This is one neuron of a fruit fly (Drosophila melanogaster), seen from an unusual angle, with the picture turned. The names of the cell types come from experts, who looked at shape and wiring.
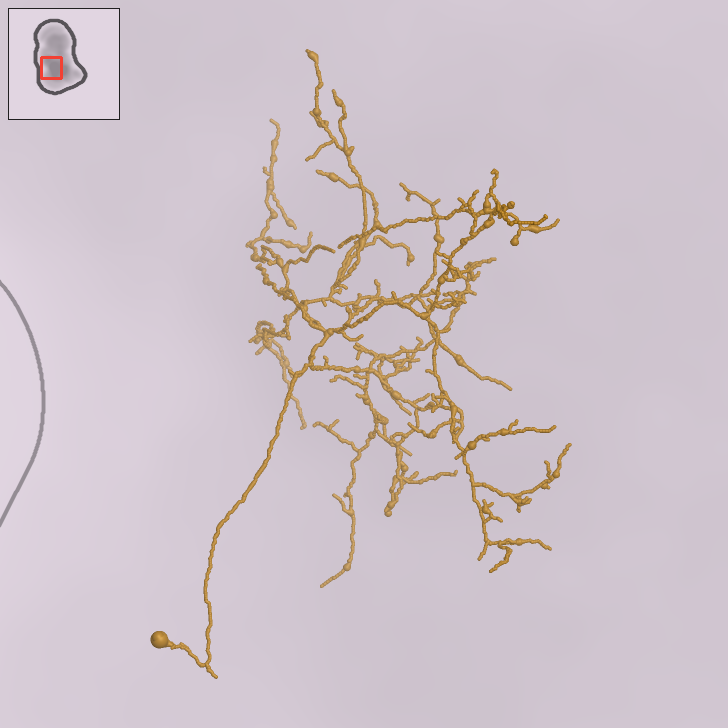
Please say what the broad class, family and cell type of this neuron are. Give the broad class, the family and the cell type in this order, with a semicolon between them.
nerve-cord intrinsic neuron; hemilineage 05B; IN05B085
